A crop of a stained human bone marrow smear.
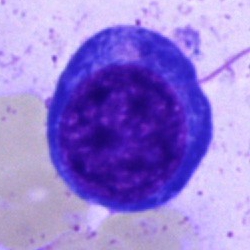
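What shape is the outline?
Roughly round, I'd say.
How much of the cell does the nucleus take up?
Most of it, leaving a moderate rim of cytoplasm that stains deep blue, with a paler area above the nucleus.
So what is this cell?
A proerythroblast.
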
